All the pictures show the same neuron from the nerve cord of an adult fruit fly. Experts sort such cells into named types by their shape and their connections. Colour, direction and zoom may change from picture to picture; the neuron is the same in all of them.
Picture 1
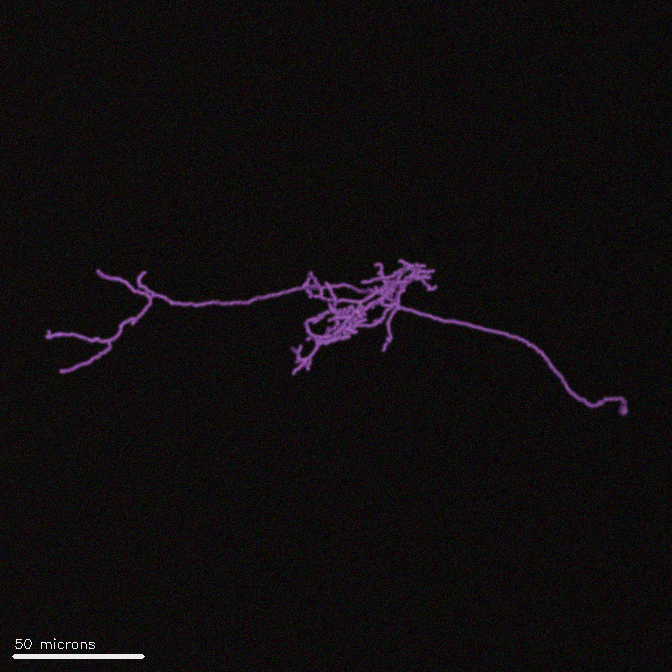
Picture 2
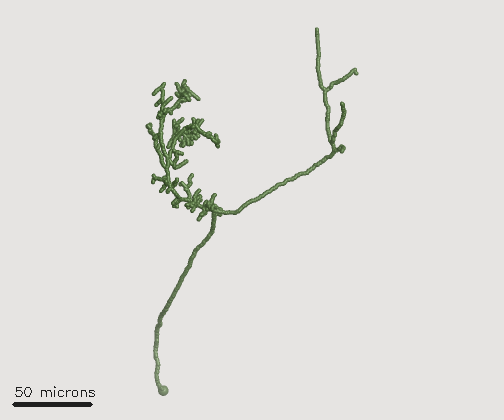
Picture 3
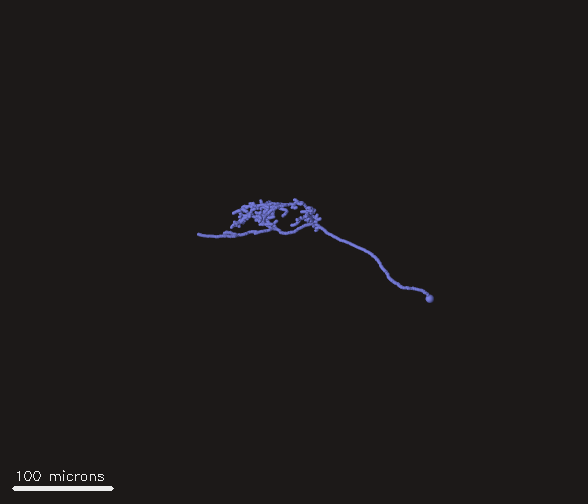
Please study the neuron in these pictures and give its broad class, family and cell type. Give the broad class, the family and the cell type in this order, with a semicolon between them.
nerve-cord intrinsic neuron; hemilineage 07B; IN07B099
